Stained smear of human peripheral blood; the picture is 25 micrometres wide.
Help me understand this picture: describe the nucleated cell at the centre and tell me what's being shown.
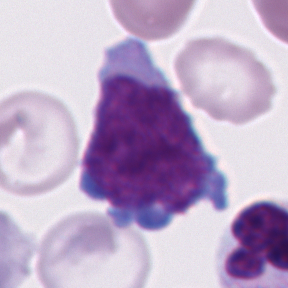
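Small rounded blue blebs of cytoplasm bulge from the lower edge of the cell. Within, the cytoplasm contains no vacuoles. The nucleus forms a single unlobed mass following the angular shape of the cell, and no nucleoli can be seen in it. The cell is a myeloblast.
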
